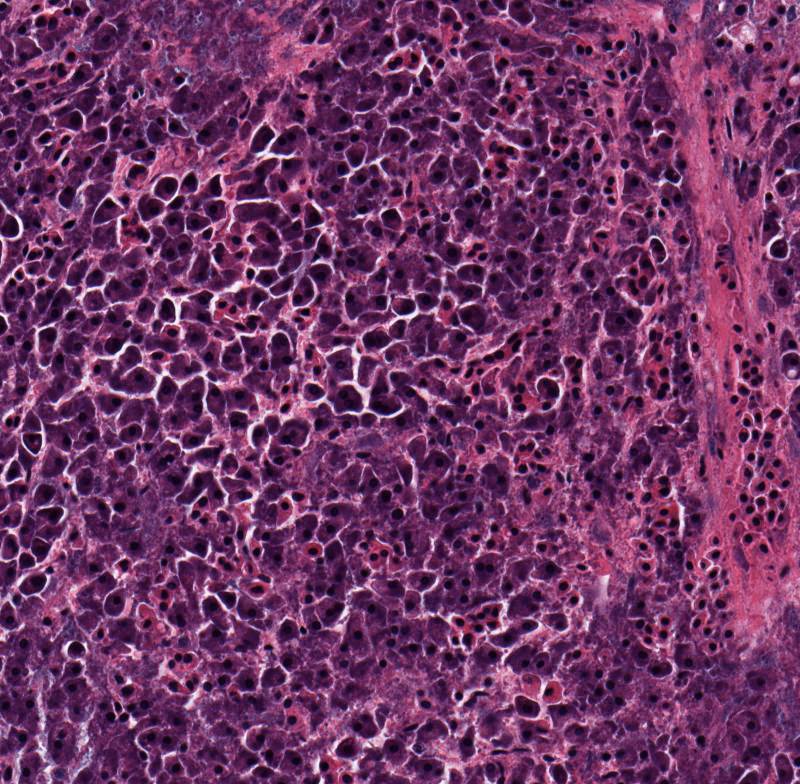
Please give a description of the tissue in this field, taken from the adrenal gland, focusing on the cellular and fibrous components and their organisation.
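Cells in solid, diffuse sheets across most of the field; no glands or lumens formed. Cells polygonal, ample cytoplasm, fairly distinct borders. Nuclei round, dark, mostly single, near the centre of each cell. Band of pink fibrous stroma running roughly vertically down the right side.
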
